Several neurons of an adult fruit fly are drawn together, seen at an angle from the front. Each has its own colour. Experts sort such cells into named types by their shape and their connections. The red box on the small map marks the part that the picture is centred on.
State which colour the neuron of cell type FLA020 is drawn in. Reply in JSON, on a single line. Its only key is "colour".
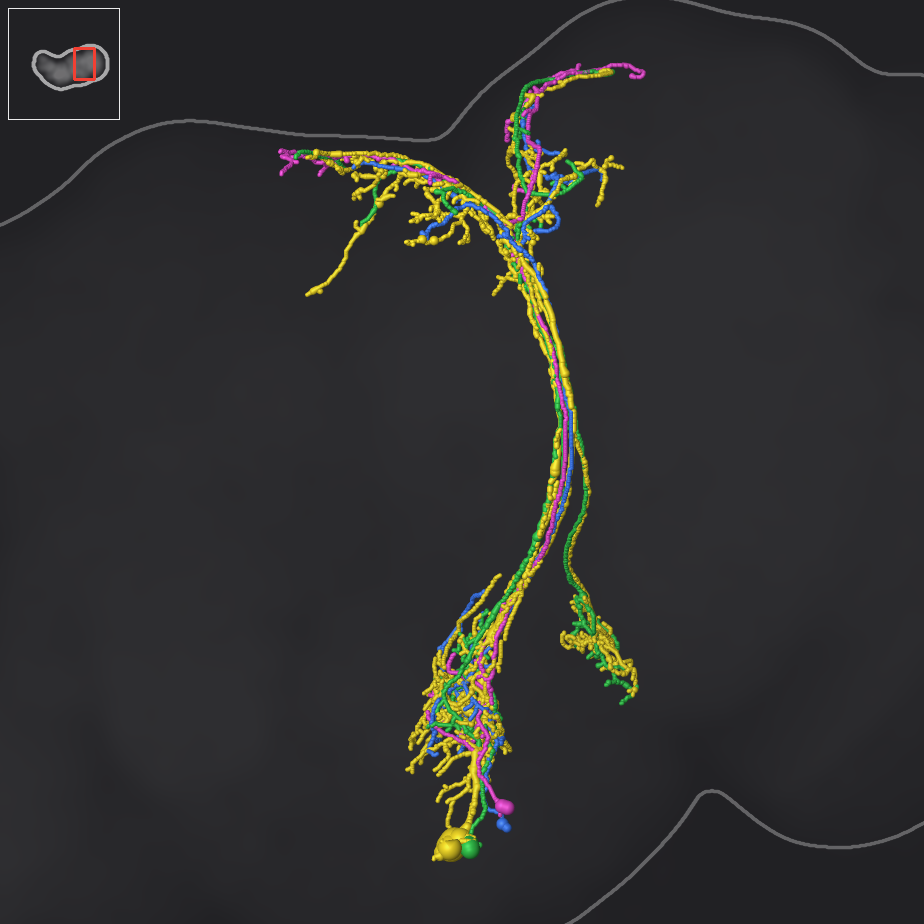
{"colour": "yellow"}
